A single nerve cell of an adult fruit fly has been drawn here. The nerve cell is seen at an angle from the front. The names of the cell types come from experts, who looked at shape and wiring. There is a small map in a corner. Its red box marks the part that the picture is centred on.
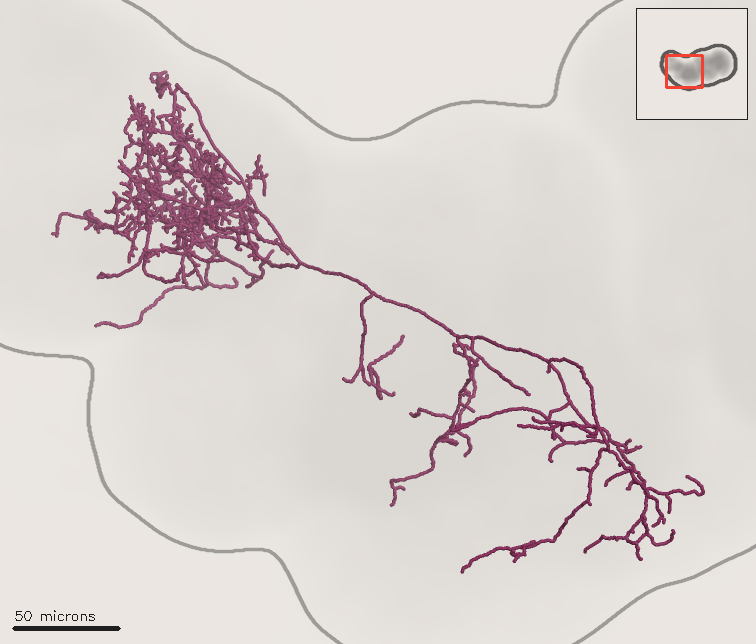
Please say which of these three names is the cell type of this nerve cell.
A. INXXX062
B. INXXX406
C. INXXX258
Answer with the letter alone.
A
